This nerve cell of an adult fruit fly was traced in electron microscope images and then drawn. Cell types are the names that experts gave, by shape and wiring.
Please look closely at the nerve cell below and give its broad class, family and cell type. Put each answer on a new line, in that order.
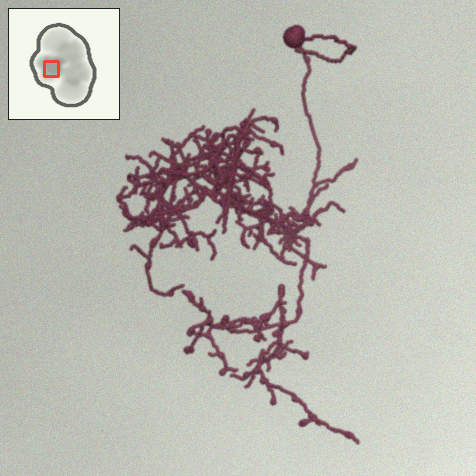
nerve-cord intrinsic neuron
hemilineage 12B
IN12B036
